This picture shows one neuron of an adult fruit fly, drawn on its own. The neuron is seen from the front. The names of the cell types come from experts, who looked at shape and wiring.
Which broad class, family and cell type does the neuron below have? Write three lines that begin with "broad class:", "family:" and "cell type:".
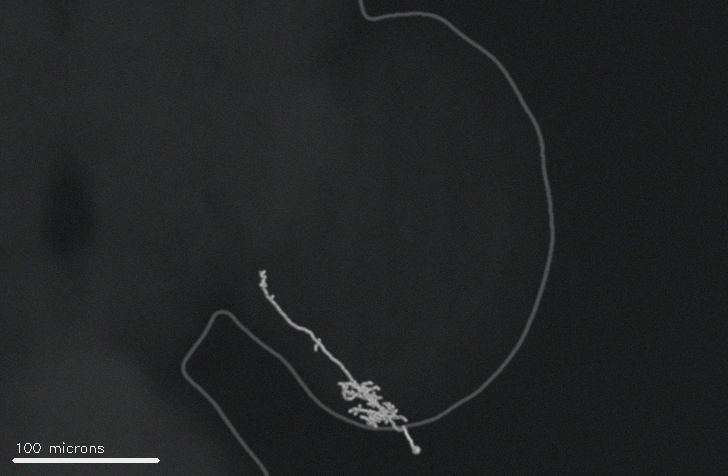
broad class: optic-lobe intrinsic neuron
family: TmY
cell type: TmY10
